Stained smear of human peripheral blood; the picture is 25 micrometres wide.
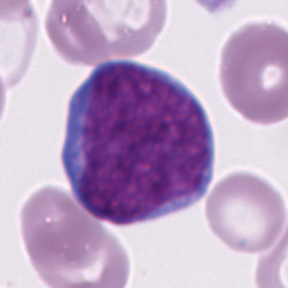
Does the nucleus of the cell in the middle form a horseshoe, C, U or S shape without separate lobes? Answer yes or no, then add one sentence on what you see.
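No. The nucleus is roughly round and not lobed.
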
